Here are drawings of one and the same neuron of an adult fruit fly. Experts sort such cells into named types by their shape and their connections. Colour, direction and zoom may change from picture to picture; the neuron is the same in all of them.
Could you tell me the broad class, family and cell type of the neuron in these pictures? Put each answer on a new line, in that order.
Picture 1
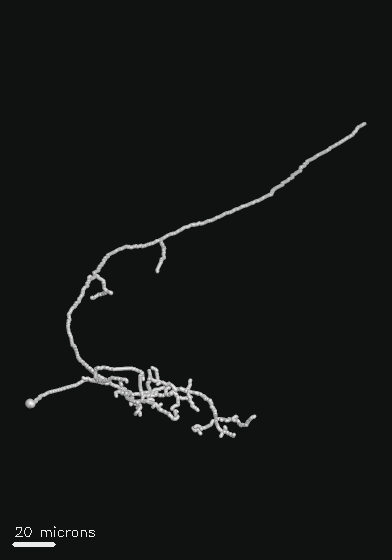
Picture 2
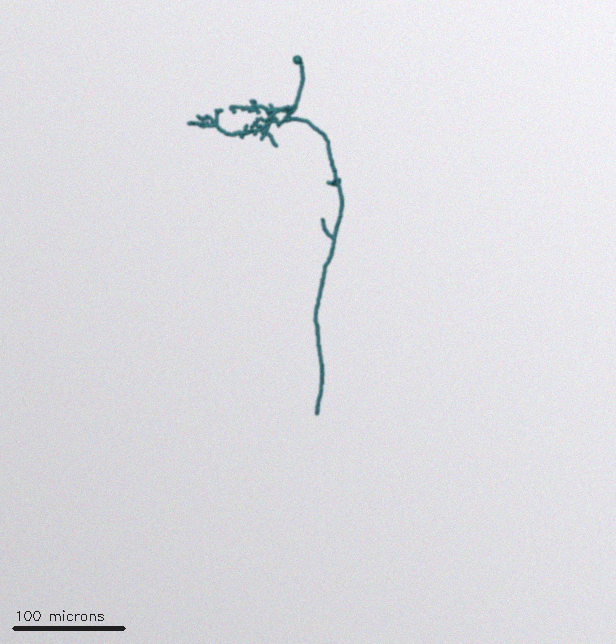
nerve-cord intrinsic neuron
hemilineage 10B
IN10B032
